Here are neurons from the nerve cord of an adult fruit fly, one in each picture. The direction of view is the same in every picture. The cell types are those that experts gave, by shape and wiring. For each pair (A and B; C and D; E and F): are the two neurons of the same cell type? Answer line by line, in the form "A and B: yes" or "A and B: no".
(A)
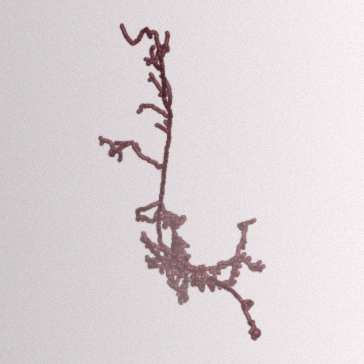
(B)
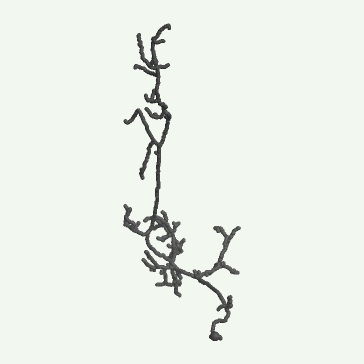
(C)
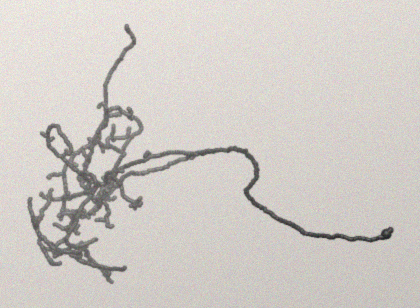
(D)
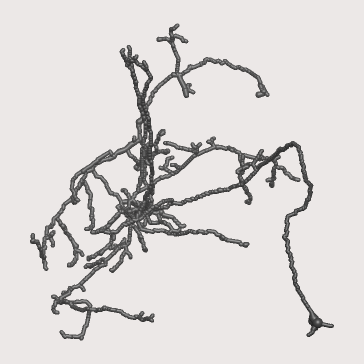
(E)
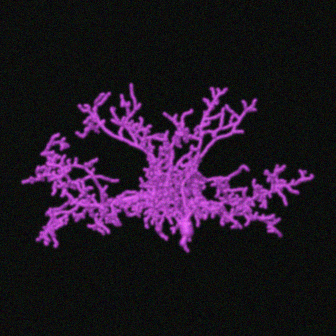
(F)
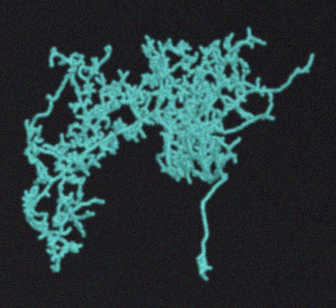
A and B: yes
C and D: yes
E and F: yes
